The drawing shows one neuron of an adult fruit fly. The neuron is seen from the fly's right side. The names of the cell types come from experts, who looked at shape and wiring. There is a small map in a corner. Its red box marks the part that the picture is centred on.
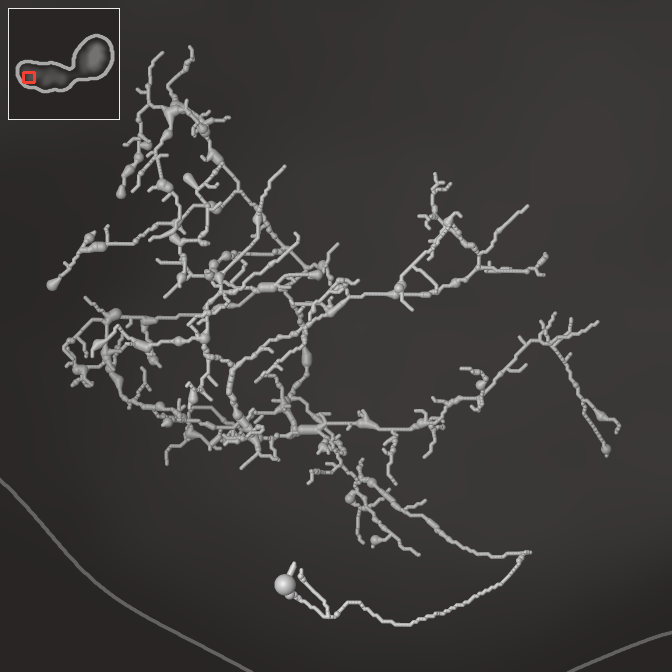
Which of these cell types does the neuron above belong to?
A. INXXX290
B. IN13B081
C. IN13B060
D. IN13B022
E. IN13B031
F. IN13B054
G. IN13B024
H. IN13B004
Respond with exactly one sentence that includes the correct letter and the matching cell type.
The matching cell type for the neuron is option C, IN13B060.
